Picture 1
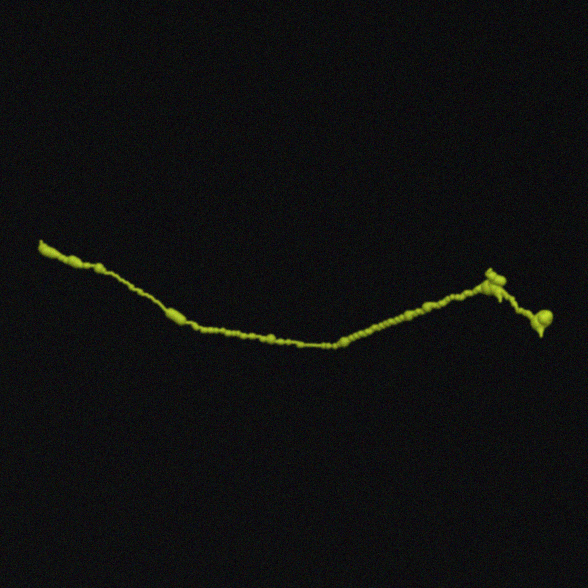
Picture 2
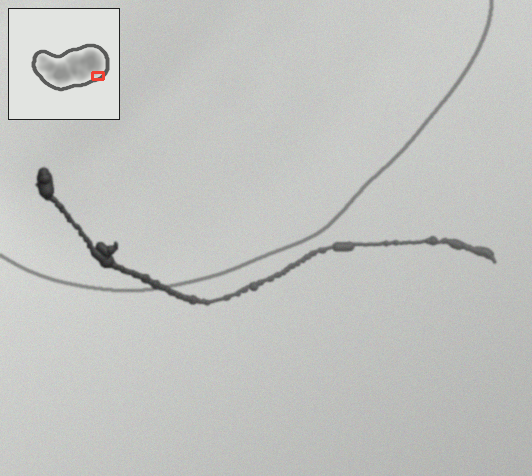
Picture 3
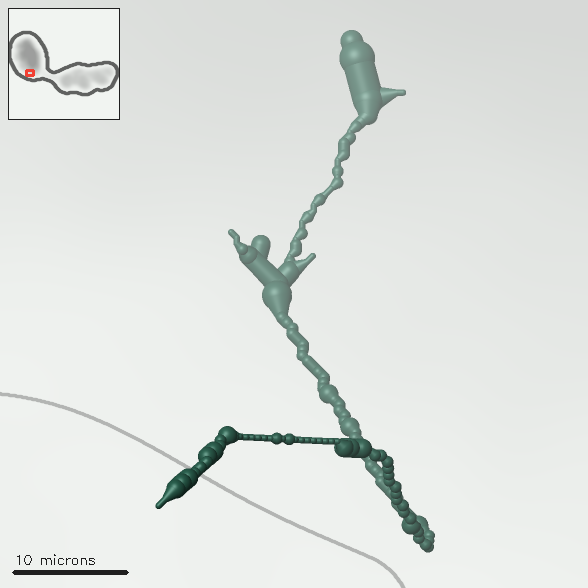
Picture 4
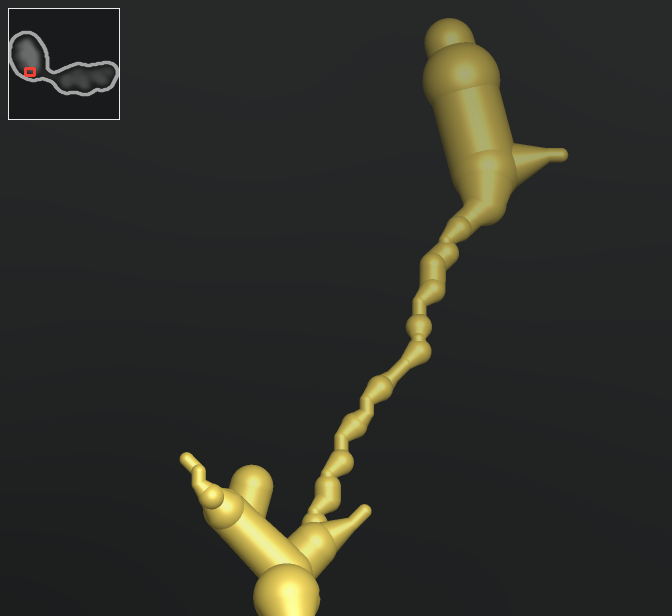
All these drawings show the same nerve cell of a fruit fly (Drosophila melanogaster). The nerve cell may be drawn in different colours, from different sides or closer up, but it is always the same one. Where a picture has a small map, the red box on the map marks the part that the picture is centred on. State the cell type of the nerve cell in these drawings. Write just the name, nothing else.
L1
